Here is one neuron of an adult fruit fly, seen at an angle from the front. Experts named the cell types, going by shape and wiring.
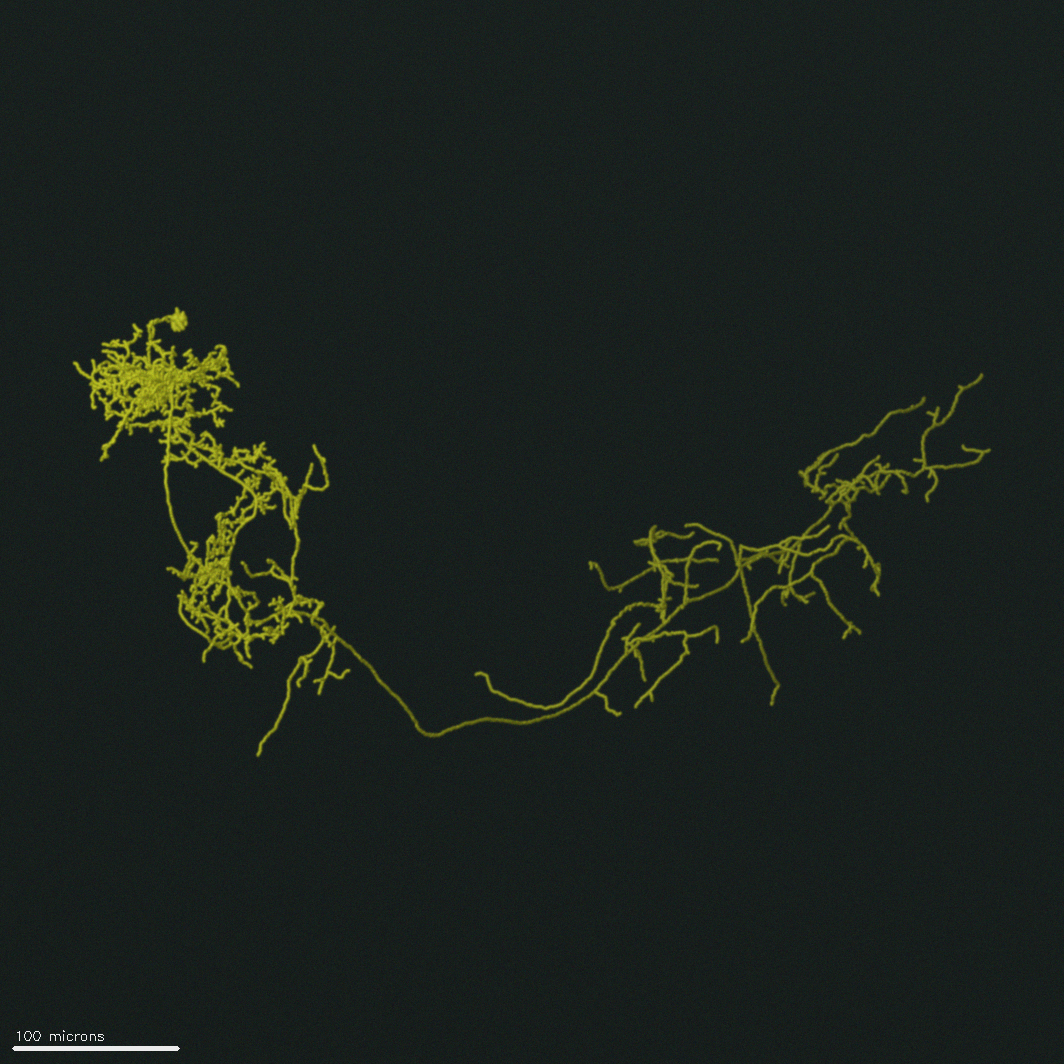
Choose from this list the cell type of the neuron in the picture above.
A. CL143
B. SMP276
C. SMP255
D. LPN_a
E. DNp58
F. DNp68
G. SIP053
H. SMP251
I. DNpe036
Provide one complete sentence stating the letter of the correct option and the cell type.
Option F, namely DNp68, is the cell type of the neuron.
